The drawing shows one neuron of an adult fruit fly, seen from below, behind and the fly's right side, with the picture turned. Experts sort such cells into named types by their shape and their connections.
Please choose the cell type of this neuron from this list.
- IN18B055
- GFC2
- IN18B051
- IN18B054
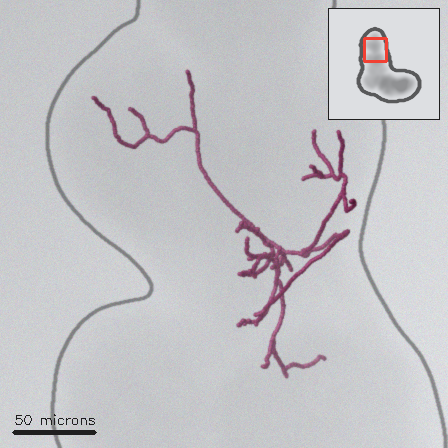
IN18B055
